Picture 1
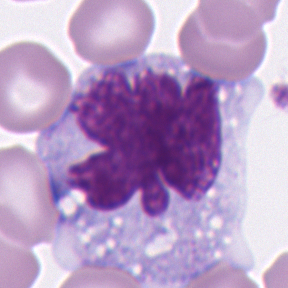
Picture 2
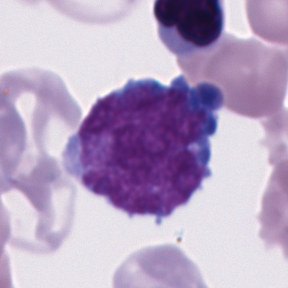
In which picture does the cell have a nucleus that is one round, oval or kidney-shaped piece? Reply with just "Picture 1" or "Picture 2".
Picture 2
